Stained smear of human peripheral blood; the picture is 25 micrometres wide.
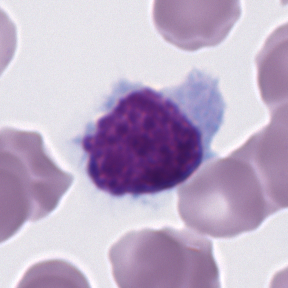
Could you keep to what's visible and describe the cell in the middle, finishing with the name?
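The cytoplasm is pale greyish blue, and fine, hair-like projections fringe its edge. The nucleus sits toward the lower left of the cell, and the widest part of the cytoplasm lies on its upper right side. The nucleus measures about 10 micrometres across and fills about 70% of the cell's area. Its chromatin is dark purple and patchy rather than smooth. The cell shown is a hairy cell.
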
